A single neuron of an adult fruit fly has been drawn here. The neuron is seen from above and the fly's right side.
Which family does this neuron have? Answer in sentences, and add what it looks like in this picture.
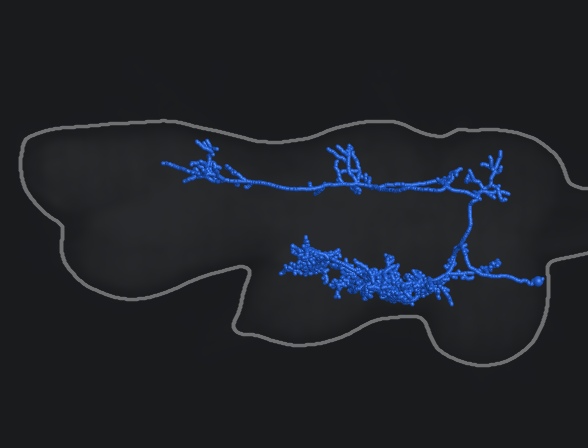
The family is hemilineage 07B. This is a nerve-cord intrinsic neuron. It lies in the nerve cord. Dozens of branch ends can be seen.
